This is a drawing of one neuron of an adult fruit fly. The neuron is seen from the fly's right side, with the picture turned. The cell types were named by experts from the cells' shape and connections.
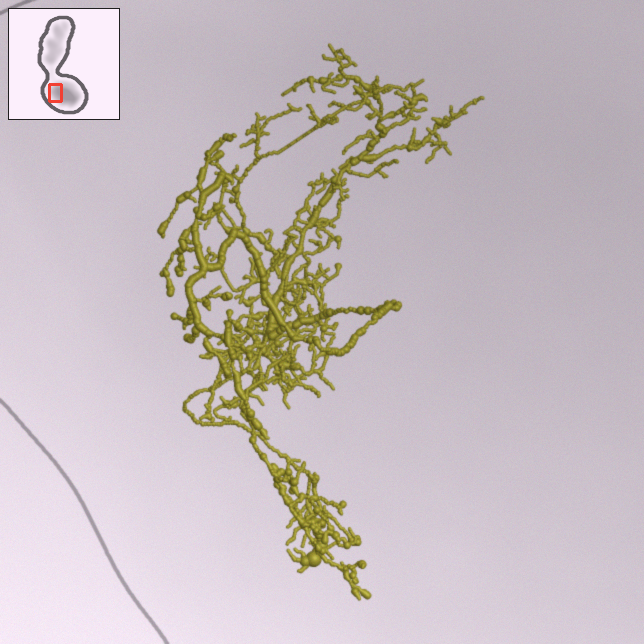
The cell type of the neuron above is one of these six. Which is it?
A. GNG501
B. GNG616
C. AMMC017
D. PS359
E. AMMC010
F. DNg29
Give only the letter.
A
